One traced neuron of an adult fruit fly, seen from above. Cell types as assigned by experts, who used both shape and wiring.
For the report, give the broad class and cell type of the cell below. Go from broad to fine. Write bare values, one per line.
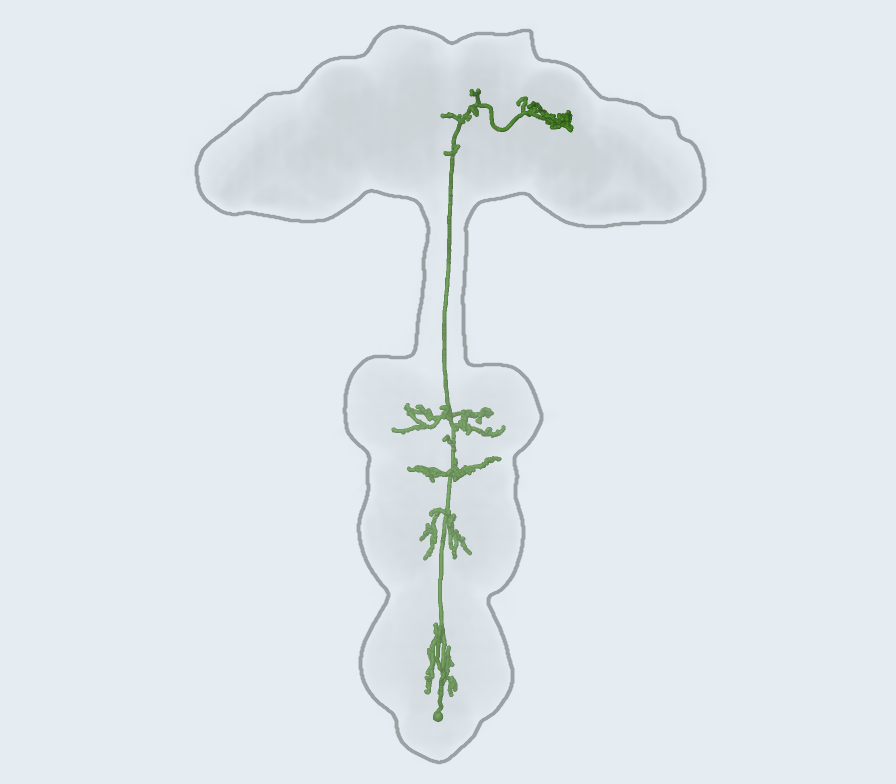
ascending neuron
ANXXX151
